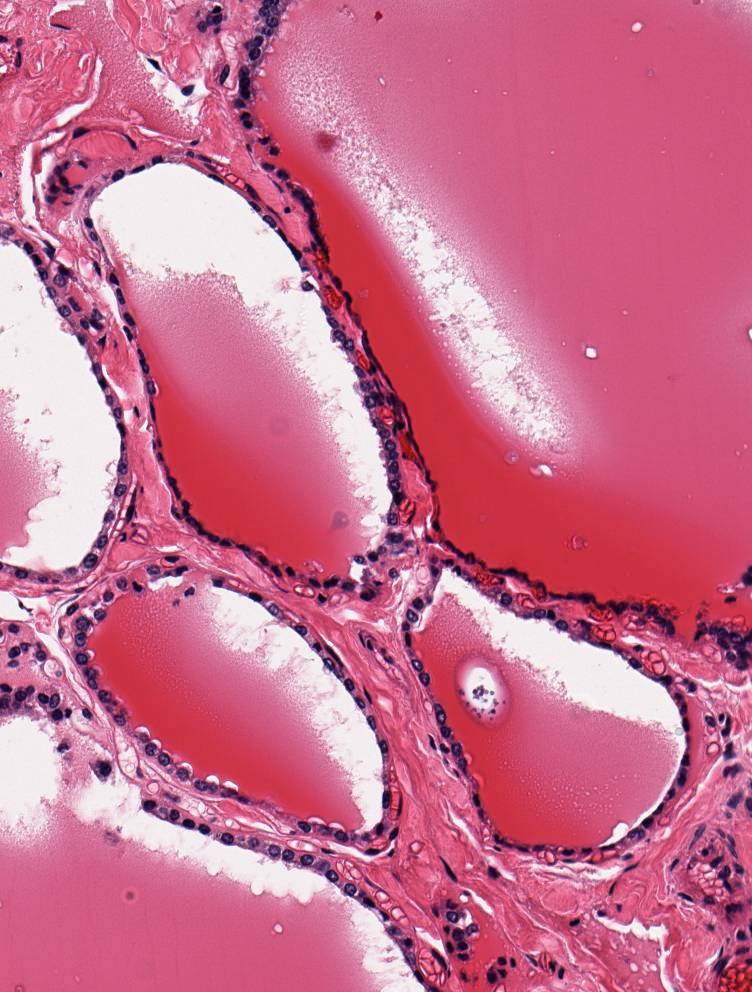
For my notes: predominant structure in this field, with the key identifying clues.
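What you're looking at is thyroid follicle: several large, closed, rounded to oval follicles lying side by side fill the field. Look at the lining of each one, a single layer of flattened to low cuboidal epithelial cells whose small, round, dark nuclei are evenly spaced in one row.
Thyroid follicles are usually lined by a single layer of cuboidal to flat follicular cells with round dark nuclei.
Between the follicles, thin strands of pink fibrous connective tissue keep them apart.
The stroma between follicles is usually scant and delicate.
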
